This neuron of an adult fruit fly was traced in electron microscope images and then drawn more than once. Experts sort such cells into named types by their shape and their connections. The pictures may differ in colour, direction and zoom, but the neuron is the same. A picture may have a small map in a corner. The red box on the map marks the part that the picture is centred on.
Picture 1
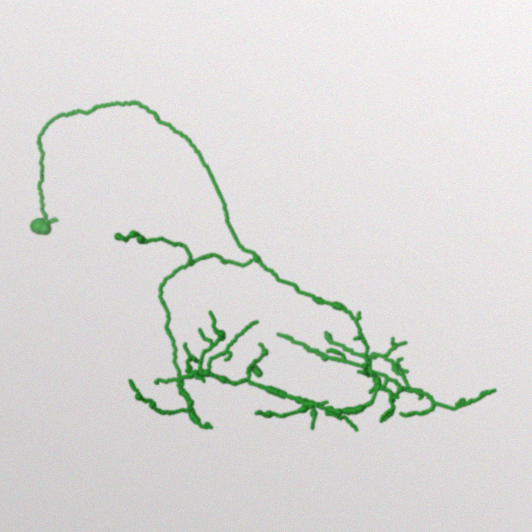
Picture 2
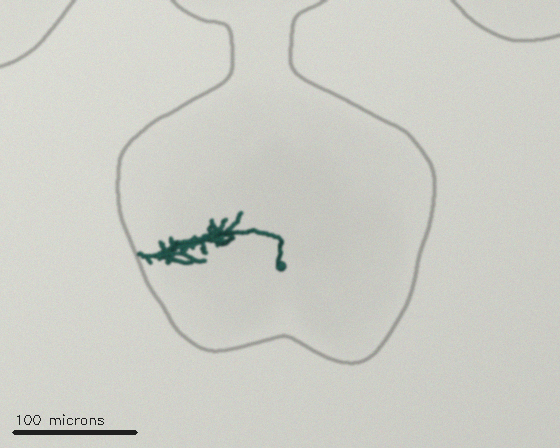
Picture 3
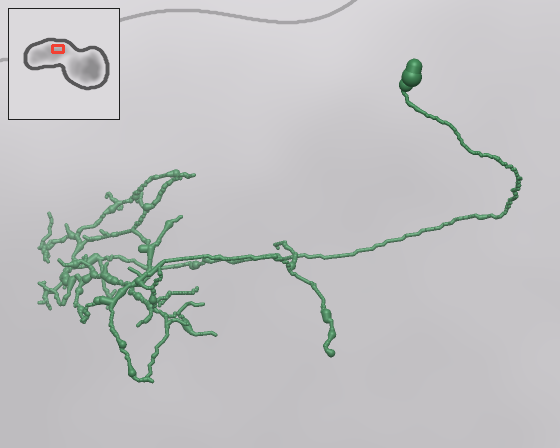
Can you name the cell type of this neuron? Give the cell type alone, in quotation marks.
"IN14A069"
